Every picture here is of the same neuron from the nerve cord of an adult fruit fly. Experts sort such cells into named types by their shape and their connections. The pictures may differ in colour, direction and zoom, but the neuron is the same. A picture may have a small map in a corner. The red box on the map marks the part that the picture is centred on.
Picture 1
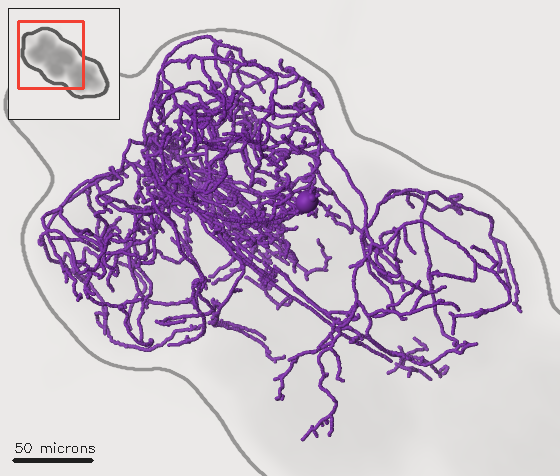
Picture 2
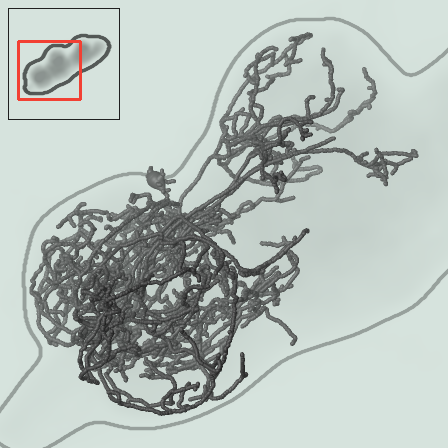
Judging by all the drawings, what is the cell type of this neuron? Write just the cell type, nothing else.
IN27X002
